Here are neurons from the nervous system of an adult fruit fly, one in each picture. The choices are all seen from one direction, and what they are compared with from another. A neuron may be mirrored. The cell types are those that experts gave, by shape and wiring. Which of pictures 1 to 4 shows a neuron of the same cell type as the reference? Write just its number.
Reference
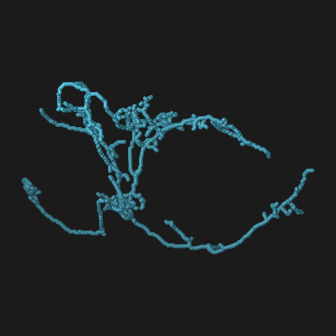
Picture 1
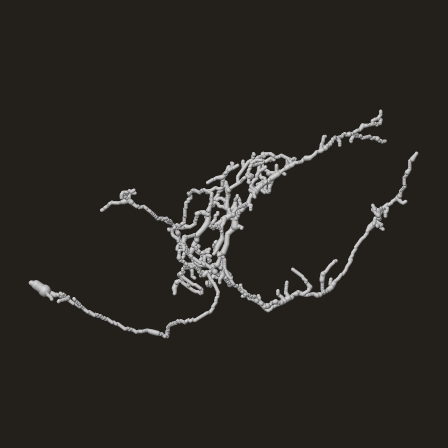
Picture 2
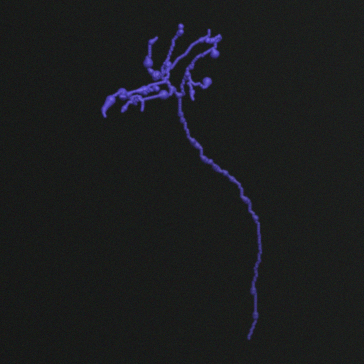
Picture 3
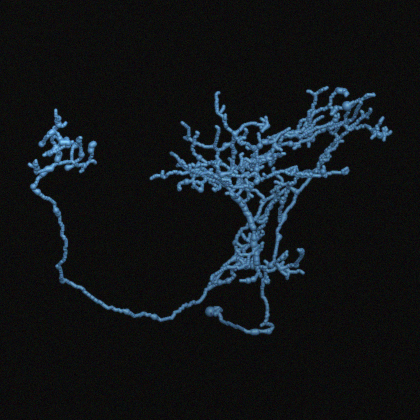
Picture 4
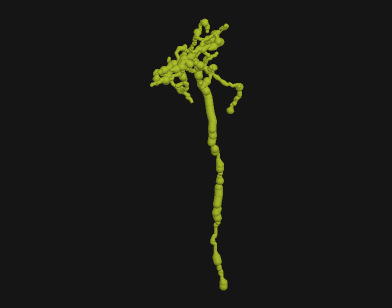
1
